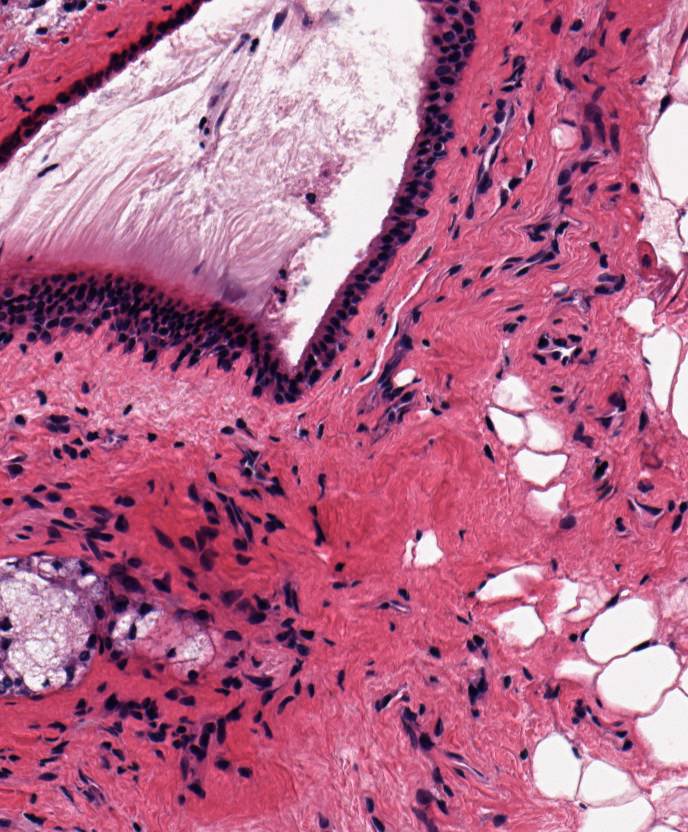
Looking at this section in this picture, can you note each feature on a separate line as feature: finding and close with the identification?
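Lining: several cells thick around the lumen; small cells, dark crowded nuclei
Stroma: dense pink collagen, scattered spindle-shaped nuclei
Clusters: cells with pale, finely bubbly cytoplasm, lower left
Fat cells: empty clear spaces along the right edge
Name: minor salivary gland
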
